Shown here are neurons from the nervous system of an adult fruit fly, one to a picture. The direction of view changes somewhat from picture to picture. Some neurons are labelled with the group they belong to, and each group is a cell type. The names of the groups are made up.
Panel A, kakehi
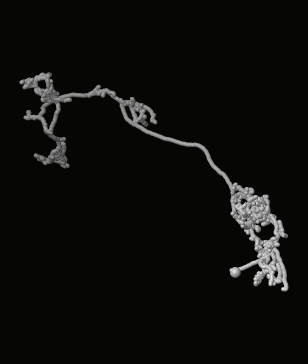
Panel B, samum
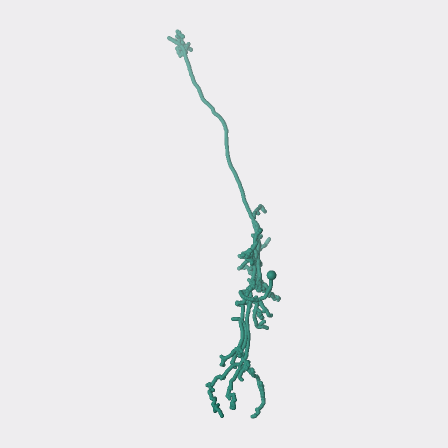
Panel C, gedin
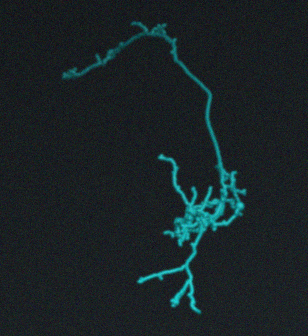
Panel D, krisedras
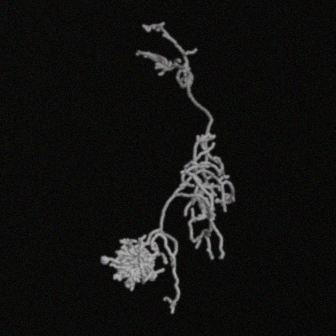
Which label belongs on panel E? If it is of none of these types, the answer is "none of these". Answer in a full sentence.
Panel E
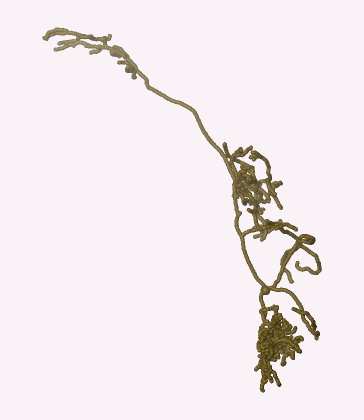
It belongs to krisedras.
